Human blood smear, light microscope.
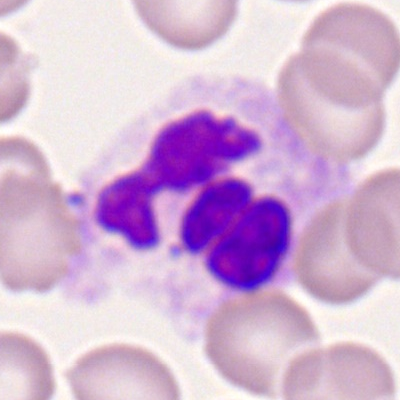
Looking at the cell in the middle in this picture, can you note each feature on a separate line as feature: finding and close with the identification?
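Chromatin: dense, deep purple throughout the lobes
Cytoplasm: plentiful, very pale pinkish-lilac
Granules: fine, faint lilac, scattered across the cytoplasm
Outline: roughly round, with a faint, slightly irregular edge
Name: segmented neutrophil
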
